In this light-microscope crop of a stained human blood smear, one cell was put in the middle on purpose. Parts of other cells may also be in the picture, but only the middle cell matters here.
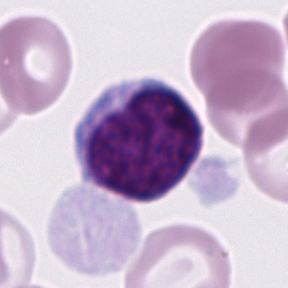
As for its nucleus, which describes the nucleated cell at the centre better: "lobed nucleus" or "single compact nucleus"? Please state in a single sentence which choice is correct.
There is a single undivided, compact nucleus of round, oval or kidney shape in the cell.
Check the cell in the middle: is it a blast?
no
